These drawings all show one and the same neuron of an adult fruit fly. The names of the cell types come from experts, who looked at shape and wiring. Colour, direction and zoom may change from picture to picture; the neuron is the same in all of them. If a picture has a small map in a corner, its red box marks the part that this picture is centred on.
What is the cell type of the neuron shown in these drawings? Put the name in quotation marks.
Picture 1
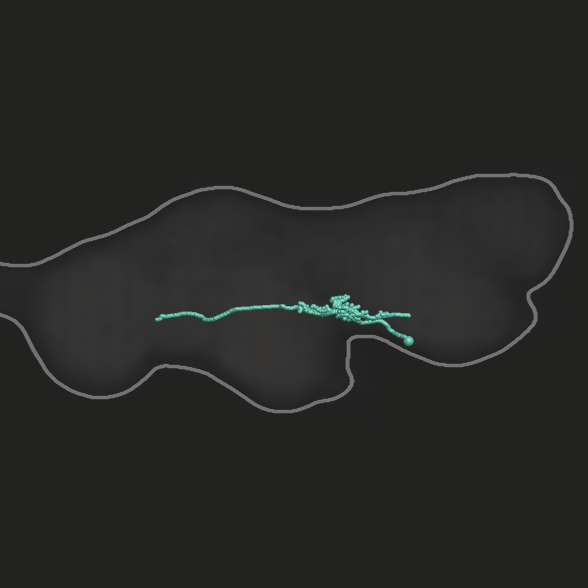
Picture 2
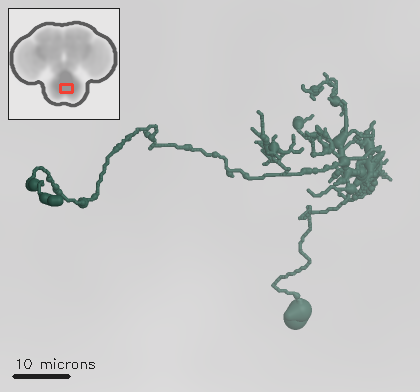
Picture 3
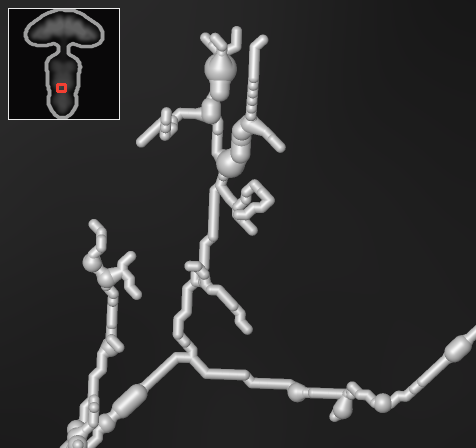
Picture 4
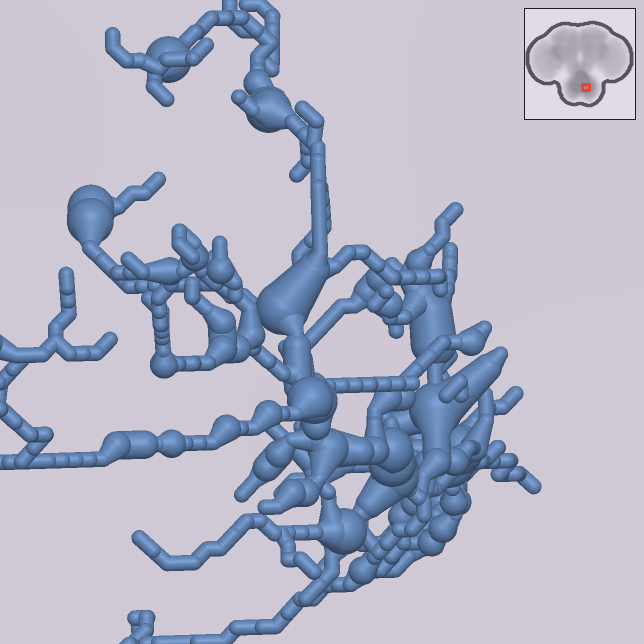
"IN10B050"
